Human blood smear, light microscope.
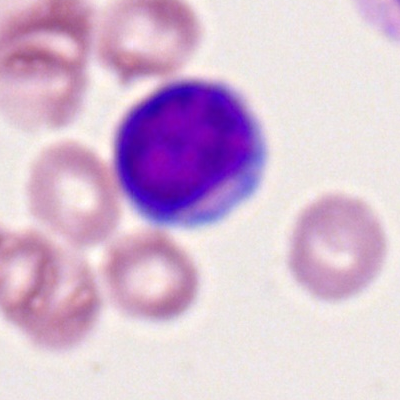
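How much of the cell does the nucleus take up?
Most of it, and the chromatin looks dense, staining dark purple.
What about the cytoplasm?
Just a thin, pale blue crescent, widest at the lower right of the cell.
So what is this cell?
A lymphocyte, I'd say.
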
